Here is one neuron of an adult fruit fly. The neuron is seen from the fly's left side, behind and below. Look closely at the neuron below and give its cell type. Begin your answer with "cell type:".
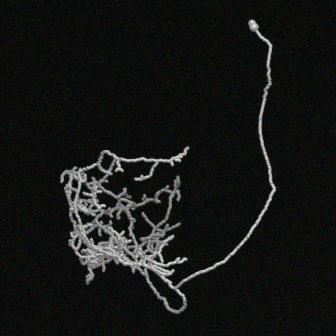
cell type: AVLP558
